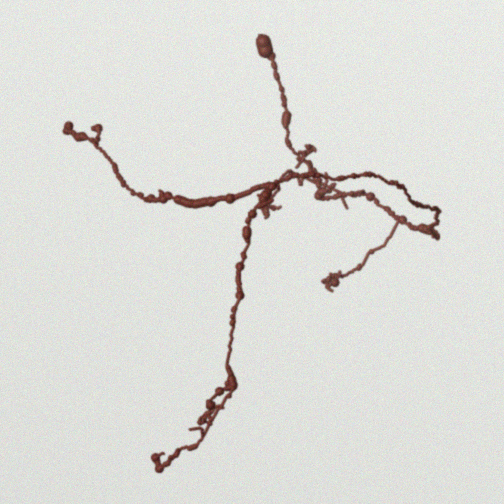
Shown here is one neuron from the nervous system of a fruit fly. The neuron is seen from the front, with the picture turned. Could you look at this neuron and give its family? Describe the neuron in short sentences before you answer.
The cell body is at the top of the picture. As drawn here it is about as wide as it is tall. Its broad class is central-brain intrinsic neuron. Its family is called class Kenyon Cell.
